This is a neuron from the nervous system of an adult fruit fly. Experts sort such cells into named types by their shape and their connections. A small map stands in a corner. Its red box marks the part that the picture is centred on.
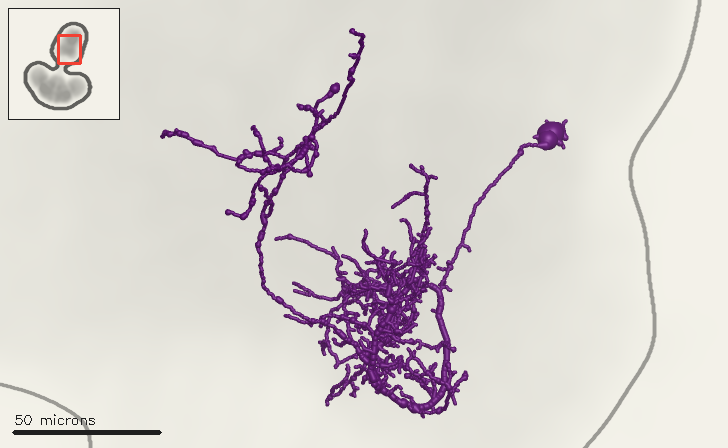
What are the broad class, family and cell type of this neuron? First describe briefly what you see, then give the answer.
It is in the nerve cord and does not reach the brain. By the scale bar it is about 140 microns wide in this view. The picture shows dozens of branch ends. It is a nerve-cord intrinsic neuron. The family is hemilineage 06A. The cell type is IN06A024.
